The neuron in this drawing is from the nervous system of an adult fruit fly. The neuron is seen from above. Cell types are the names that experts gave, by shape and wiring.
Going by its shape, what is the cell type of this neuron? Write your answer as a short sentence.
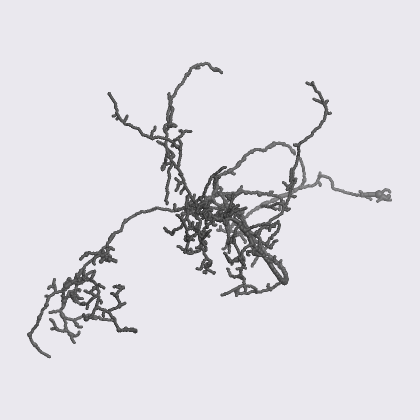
The cell type is CRE049.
